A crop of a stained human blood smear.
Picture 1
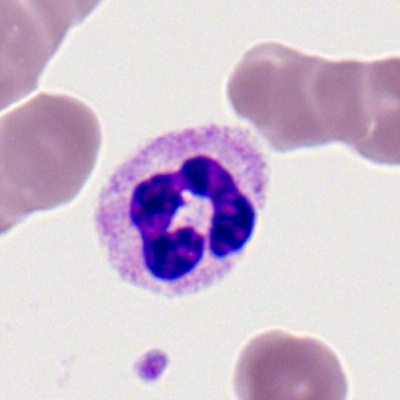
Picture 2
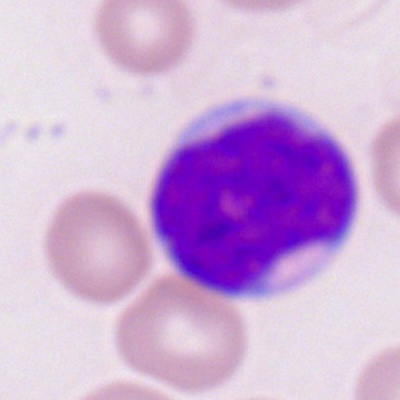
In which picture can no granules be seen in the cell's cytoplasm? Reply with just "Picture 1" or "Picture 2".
Picture 2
